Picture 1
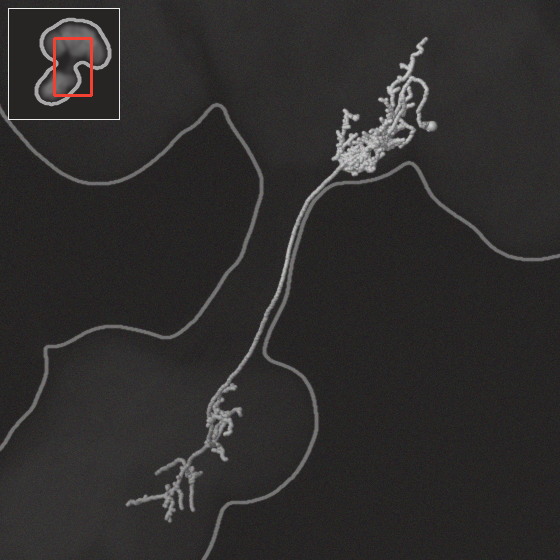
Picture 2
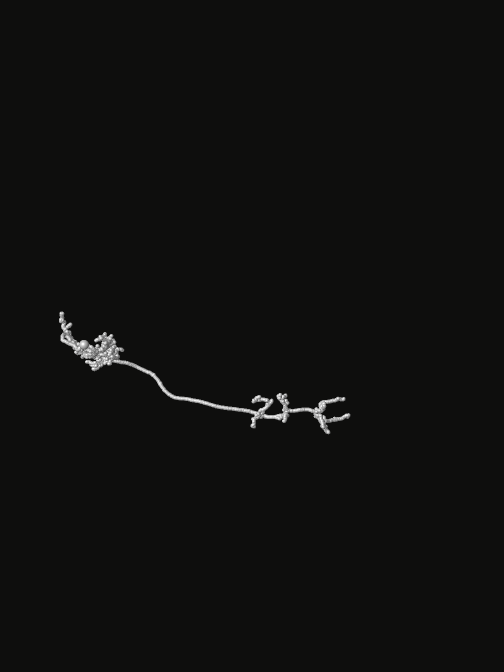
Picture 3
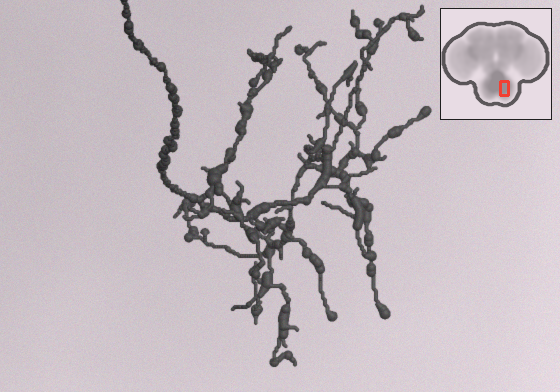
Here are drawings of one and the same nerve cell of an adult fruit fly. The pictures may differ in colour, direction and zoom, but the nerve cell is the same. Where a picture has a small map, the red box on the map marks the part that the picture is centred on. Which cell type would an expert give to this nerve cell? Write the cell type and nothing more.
DNge081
